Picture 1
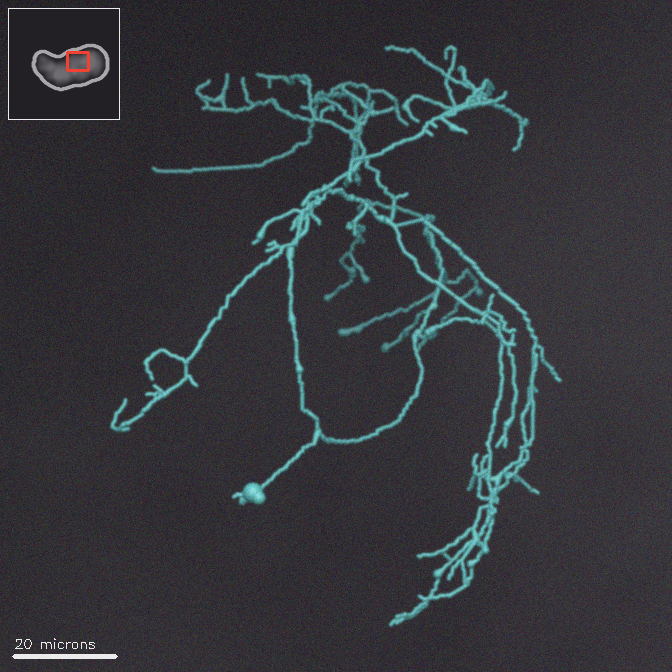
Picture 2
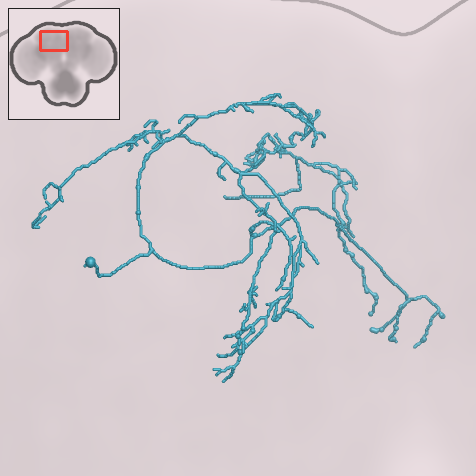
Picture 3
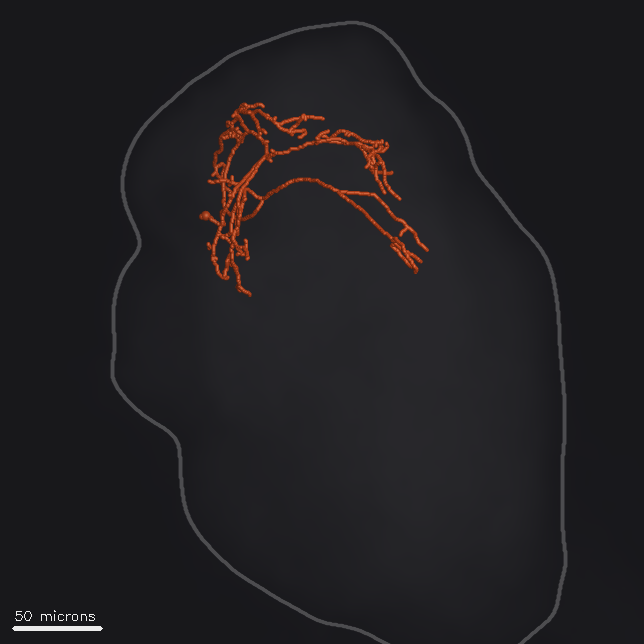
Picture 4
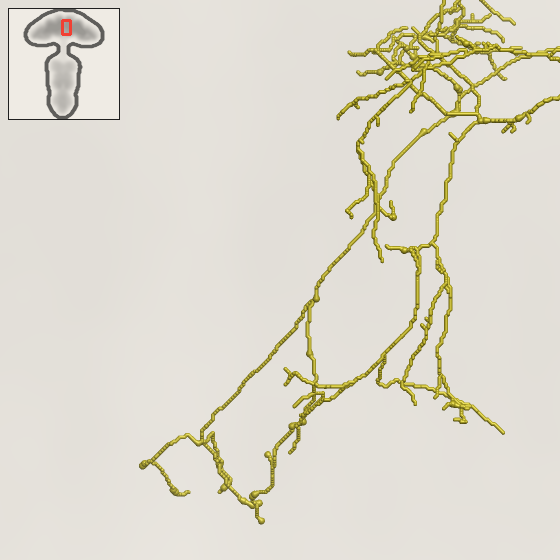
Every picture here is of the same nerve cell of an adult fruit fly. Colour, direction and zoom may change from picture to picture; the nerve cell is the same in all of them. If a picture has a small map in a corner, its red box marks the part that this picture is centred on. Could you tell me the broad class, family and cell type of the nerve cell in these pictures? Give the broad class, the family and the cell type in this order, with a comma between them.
central-brain intrinsic neuron, hemilineage AOTUv3_dorsal, SMP017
